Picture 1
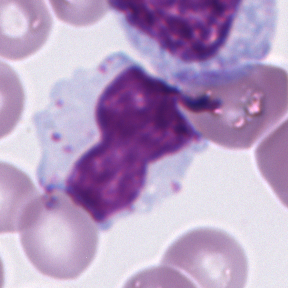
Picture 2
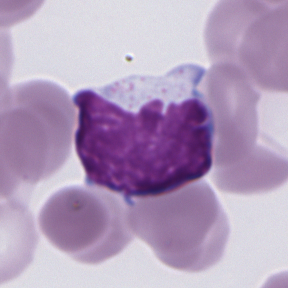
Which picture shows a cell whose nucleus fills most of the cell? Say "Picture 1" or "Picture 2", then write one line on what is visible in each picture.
Picture 2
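What picture 1 shows: The cytoplasm forms a broad rim that is widest on the left side of the nucleus.
What picture 2 shows: The nucleus fills most of the cell.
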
